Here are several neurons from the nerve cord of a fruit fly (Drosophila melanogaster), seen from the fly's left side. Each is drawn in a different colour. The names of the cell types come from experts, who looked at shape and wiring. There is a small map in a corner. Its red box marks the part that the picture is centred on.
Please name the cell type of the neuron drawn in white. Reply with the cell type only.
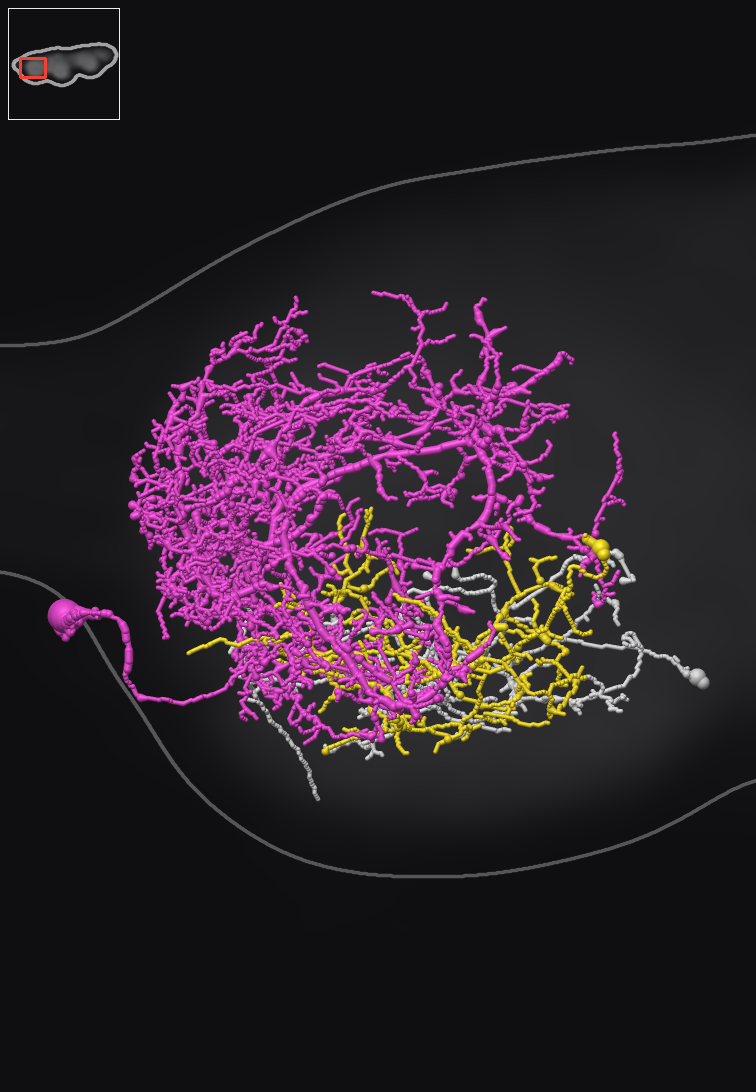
IN20A.22A083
